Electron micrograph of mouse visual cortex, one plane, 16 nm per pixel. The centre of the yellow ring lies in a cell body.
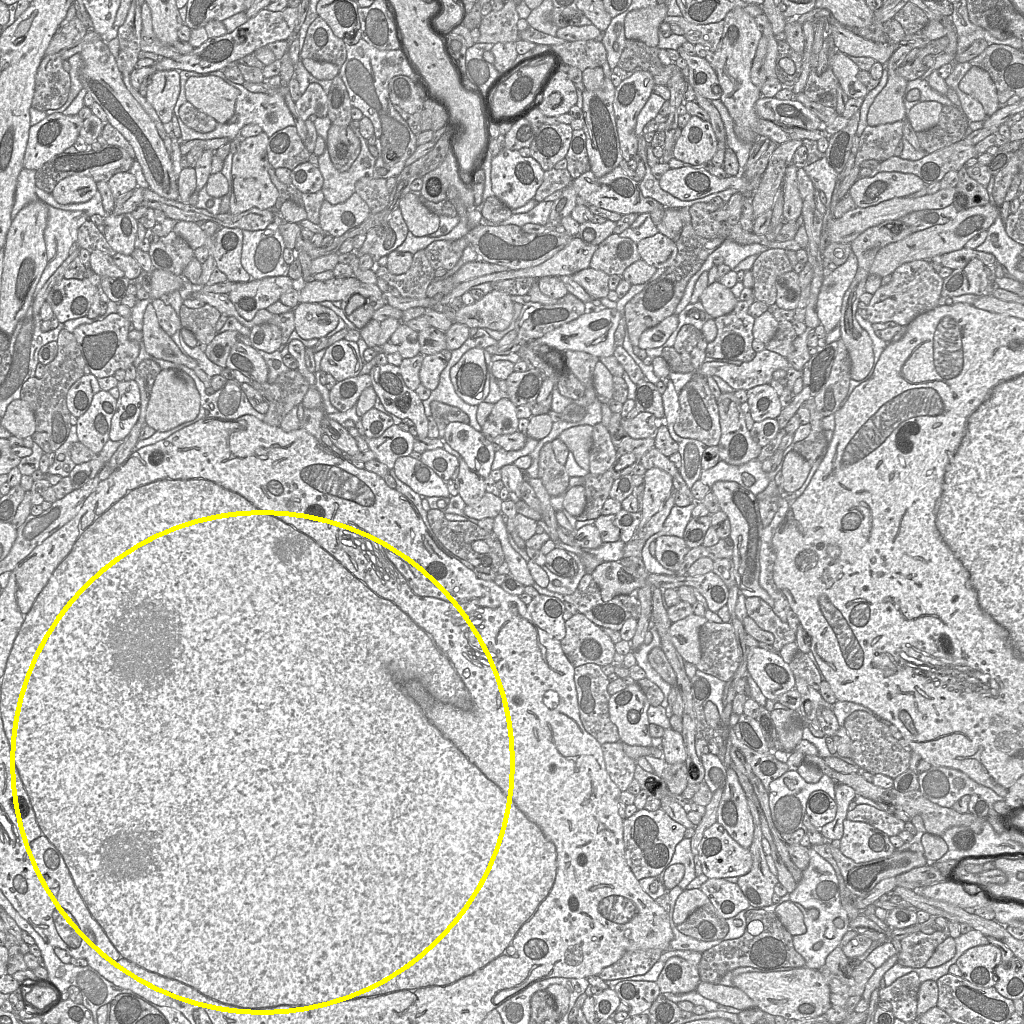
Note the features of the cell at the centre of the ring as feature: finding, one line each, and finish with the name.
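Nucleus: large and broadly rounded, filling most of the ring
Envelope: one dark crease-like infolding on the upper right side
Chromatin: pale and finely dispersed, with no thick dark band along the envelope
Left half of the nucleus: two large fuzzy grey patches
Name: excitatory neuron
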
